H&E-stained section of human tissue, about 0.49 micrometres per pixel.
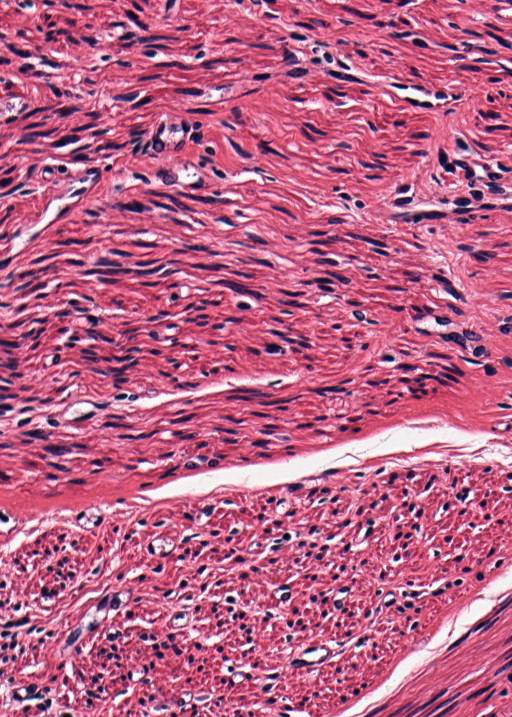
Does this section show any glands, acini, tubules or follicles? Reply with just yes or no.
No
